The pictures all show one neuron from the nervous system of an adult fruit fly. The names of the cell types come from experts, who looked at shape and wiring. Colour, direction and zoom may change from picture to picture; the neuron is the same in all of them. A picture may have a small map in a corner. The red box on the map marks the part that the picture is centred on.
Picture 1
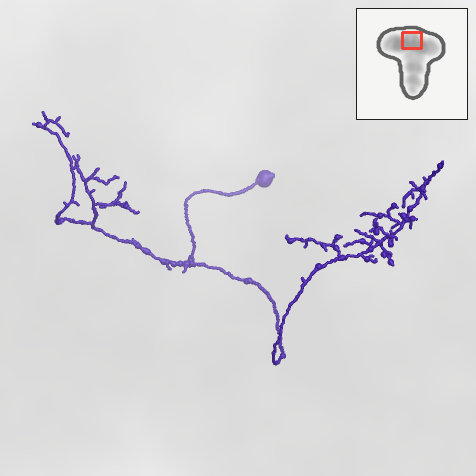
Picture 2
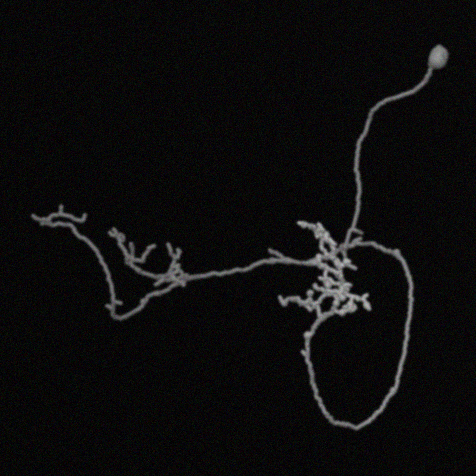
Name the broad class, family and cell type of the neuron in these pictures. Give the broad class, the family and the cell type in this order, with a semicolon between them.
central-brain intrinsic neuron; hemilineage LB3; AMMC007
